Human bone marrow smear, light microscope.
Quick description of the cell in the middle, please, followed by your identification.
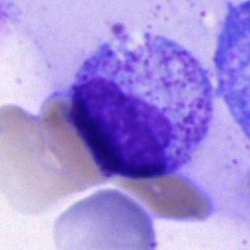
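Roughly round in outline, the cell in the middle holds a single unlobed nucleus set off-centre toward the lower left. The nuclear chromatin stains dark purple and appears dense. Loose purple granules lie outside the cell, just beyond its upper edge. It is a metamyelocyte.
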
